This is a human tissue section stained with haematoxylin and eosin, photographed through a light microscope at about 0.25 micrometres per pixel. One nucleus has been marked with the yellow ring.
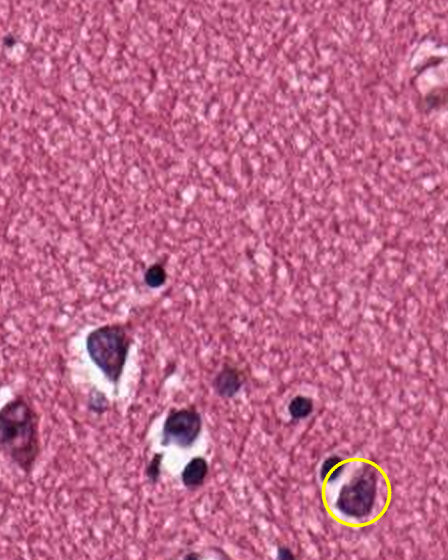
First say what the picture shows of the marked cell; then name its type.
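The cell body is angular, roughly triangular, and stained dark purple throughout, so its nucleus is hard to tell apart from its cytoplasm. A small, round, very dark nucleus sits directly against its upper left side, within the same clear space. The cell body is larger than the small, round, dark nuclei scattered through the surrounding field. The marked cell is a neuron.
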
